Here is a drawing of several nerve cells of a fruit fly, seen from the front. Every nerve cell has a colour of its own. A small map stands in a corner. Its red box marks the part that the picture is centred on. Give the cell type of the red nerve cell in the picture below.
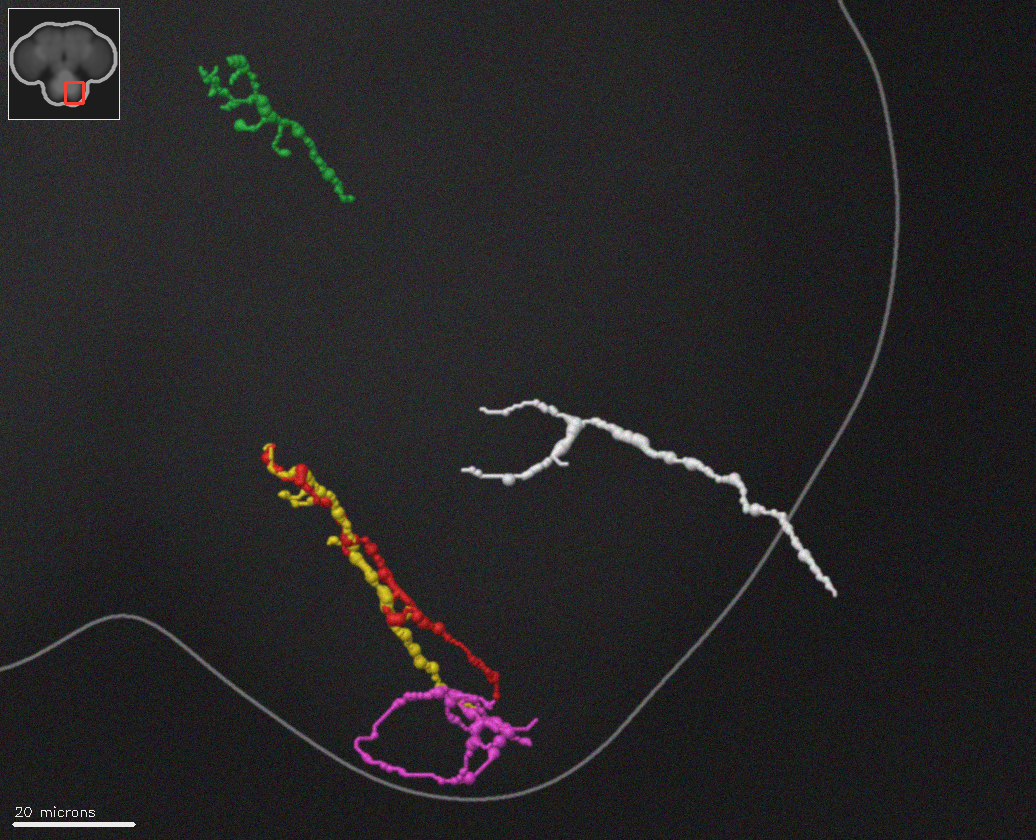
SNta45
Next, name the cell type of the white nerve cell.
SNta39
